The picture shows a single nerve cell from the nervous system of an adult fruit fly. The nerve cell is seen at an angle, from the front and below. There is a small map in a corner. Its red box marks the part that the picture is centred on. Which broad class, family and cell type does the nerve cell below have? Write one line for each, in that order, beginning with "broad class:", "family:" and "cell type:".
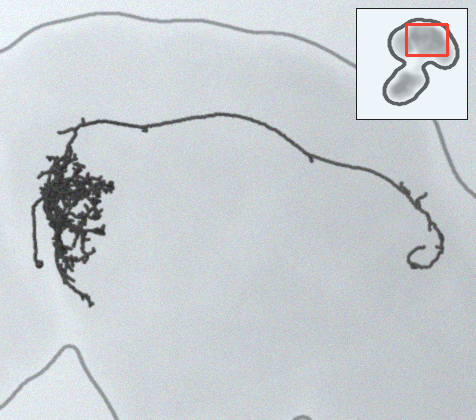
broad class: central-brain intrinsic neuron
family: hemilineage VLPl&p2_lateral
cell type: AVLP116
